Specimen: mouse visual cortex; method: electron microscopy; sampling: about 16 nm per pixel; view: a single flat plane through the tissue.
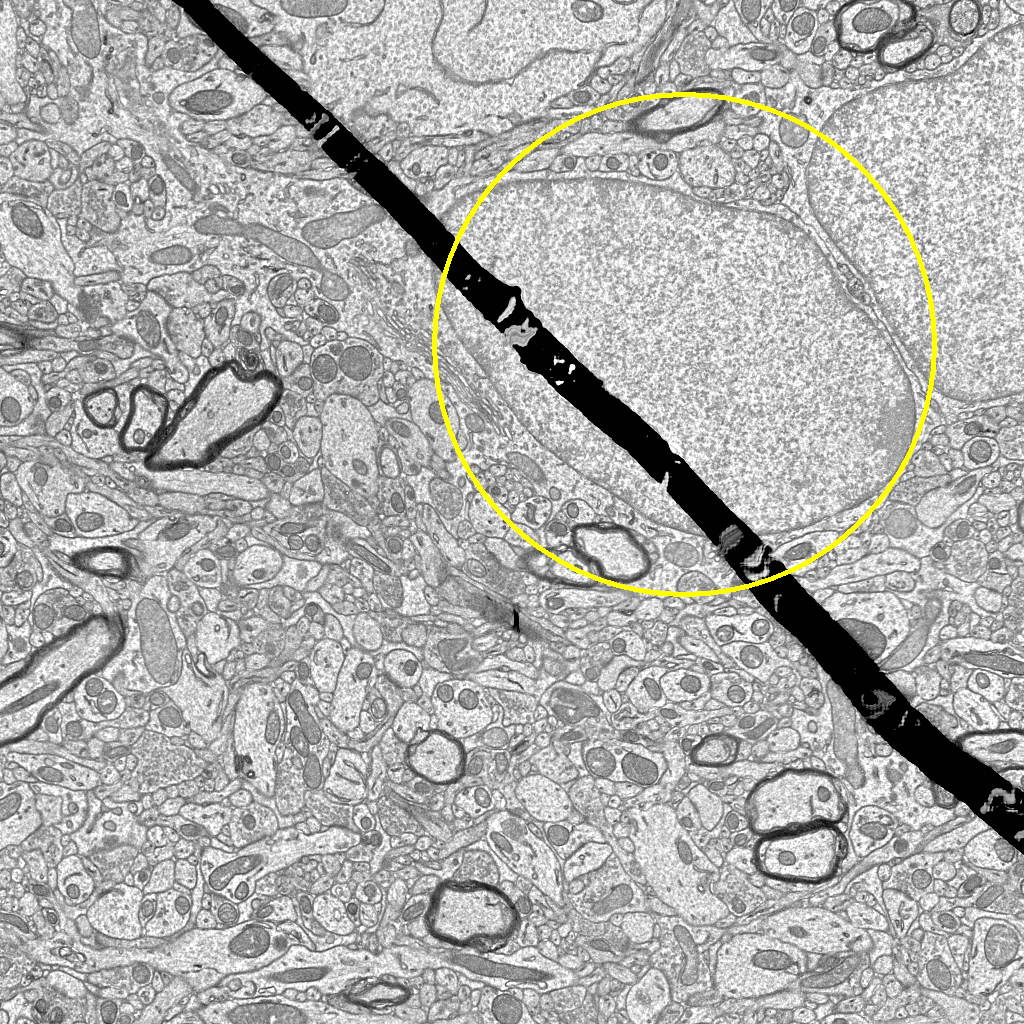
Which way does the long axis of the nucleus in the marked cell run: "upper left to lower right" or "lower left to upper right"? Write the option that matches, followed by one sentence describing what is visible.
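Upper left to lower right. The nucleus is a large oval elongated from upper left to lower right.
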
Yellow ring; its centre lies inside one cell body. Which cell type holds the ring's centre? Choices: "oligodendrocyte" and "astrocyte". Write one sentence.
At the centre of the ring sits an astrocyte.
